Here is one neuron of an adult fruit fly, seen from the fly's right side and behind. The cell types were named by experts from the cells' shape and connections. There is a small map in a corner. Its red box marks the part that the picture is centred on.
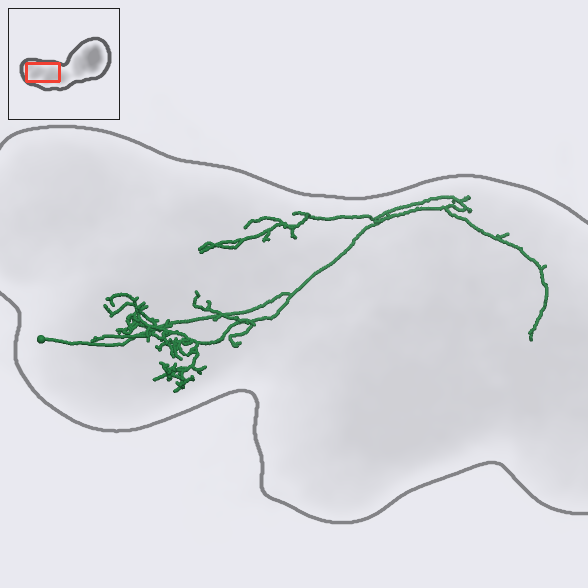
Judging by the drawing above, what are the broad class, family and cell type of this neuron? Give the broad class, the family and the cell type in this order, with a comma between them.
nerve-cord intrinsic neuron, hemilineage 06B, IN06B070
